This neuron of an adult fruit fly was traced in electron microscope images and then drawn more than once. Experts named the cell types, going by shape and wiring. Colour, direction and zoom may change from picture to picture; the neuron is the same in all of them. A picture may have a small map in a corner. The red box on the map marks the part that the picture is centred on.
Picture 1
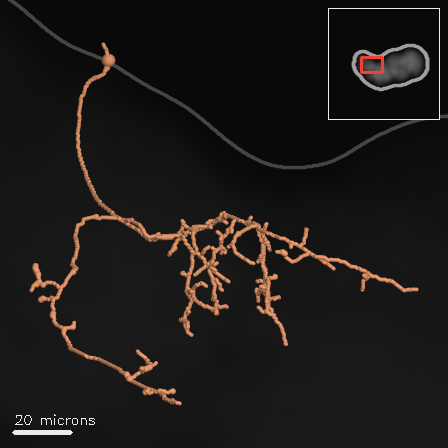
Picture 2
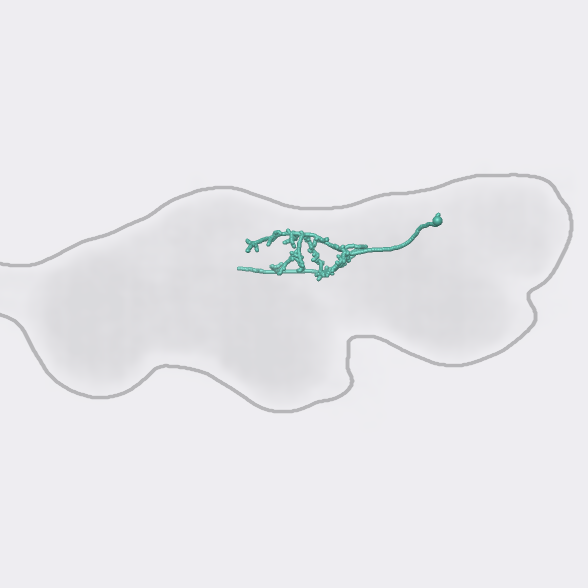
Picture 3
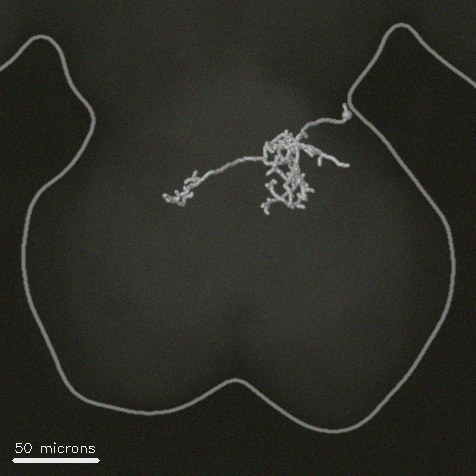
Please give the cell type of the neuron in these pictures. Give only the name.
IN07B094_b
